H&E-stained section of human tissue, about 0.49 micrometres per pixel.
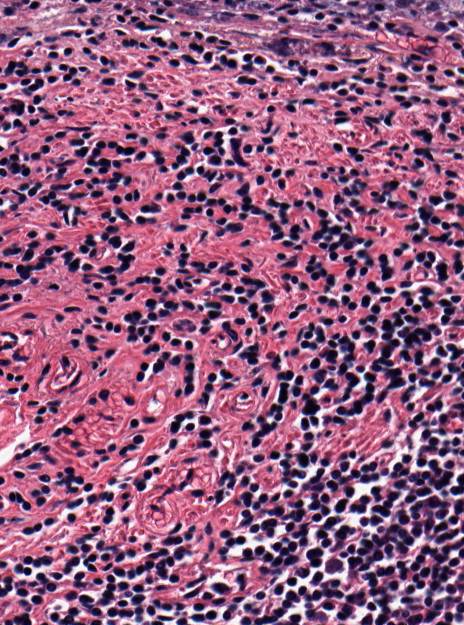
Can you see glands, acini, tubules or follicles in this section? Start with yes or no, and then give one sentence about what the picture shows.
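No. No epithelium, glands or fat cells are seen anywhere in the field.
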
